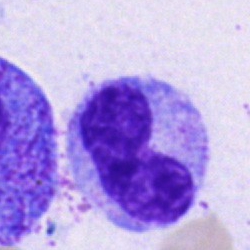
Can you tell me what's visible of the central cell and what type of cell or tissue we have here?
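Let me start with the outline: roughly round, with a smooth edge. Inside the nucleus I can see no nucleoli. The cytoplasm is pale greyish blue, and only a few fine purplish granules are scattered sparsely through it. This one is a metamyelocyte.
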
